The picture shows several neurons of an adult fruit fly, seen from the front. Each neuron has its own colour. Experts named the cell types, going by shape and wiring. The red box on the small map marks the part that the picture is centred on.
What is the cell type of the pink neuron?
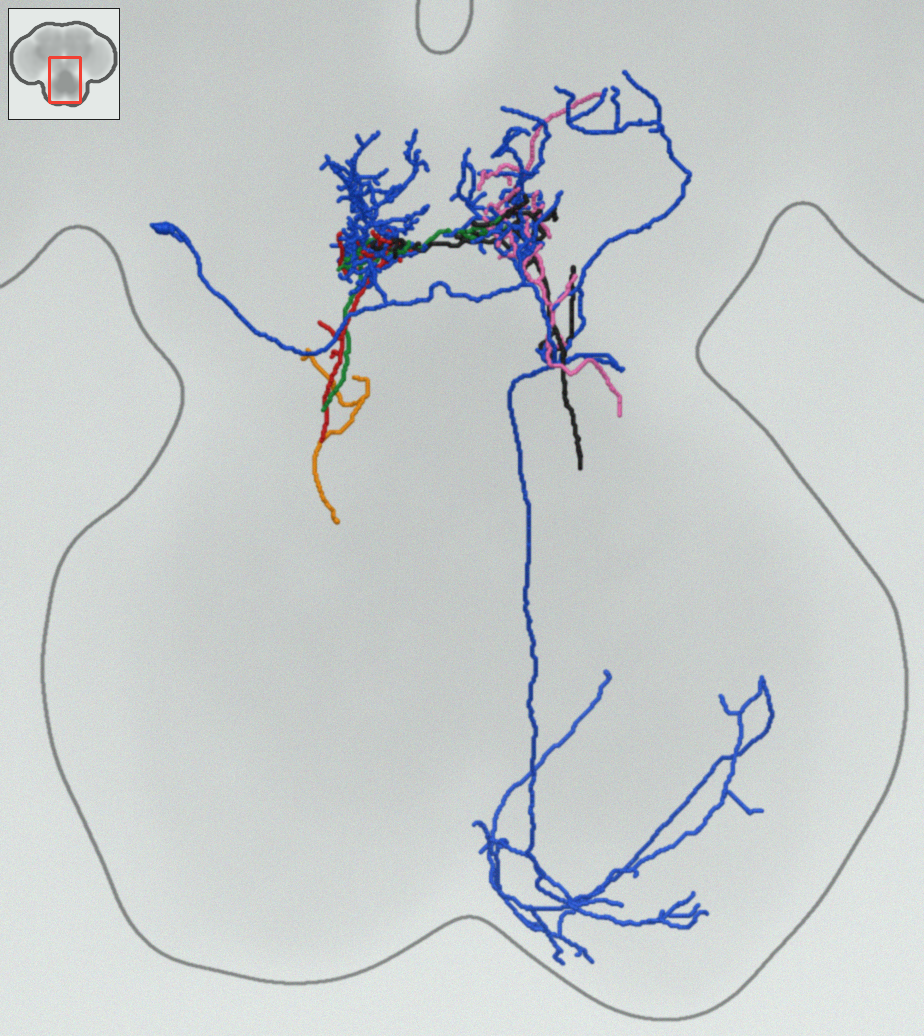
LB3c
